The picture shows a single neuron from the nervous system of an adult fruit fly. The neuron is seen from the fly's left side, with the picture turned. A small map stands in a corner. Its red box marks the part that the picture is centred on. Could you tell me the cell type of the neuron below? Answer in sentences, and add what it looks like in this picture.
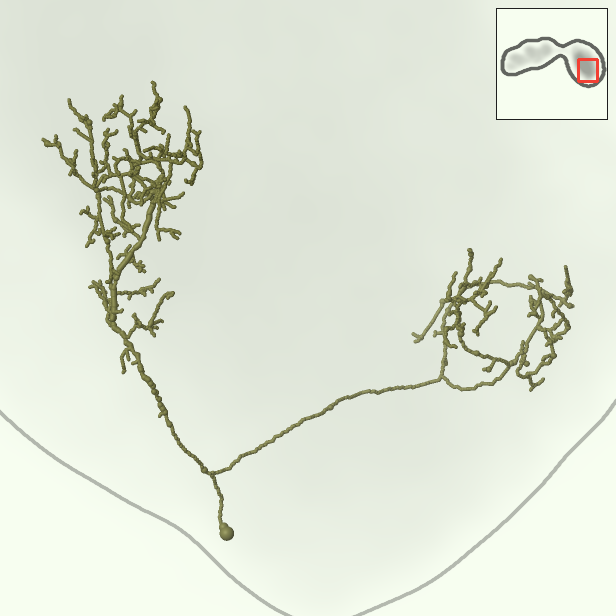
Its cell type is LoVP83. Its broad class is visual projection neuron. The picture shows dozens of branch ends. In this view it is about as wide as it is tall.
